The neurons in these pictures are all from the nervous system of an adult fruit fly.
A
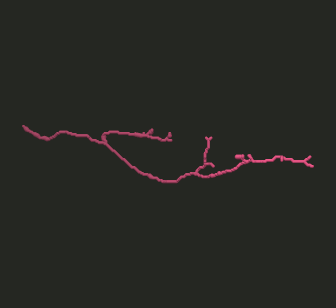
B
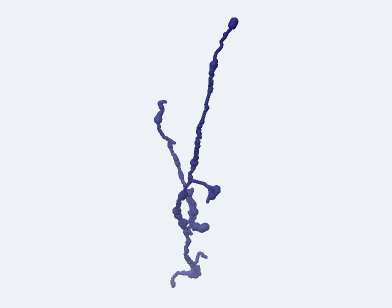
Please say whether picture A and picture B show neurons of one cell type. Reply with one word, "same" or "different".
same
